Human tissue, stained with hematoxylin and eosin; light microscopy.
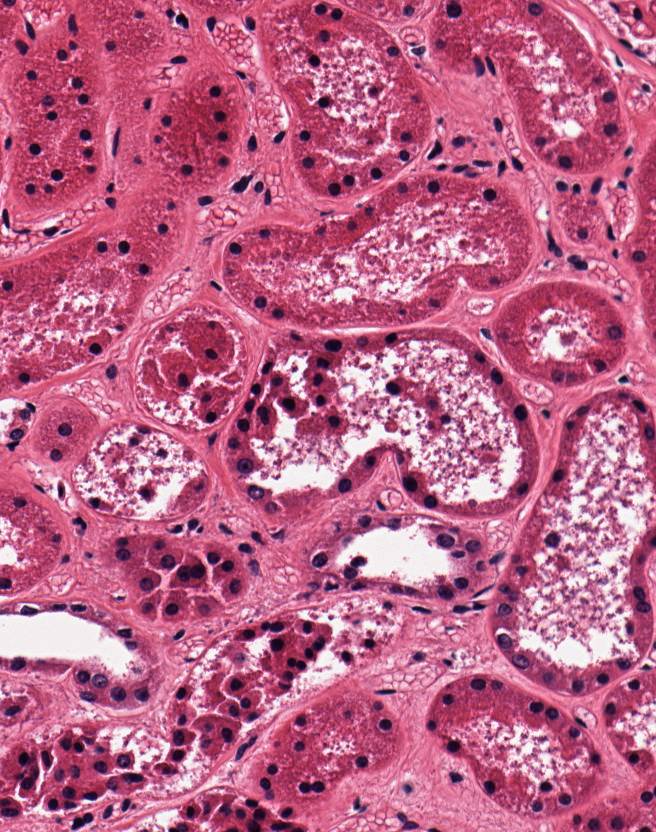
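Renal cortex: closely packed tubules in cross and oblique section fill the field; notice no glomerulus. A single layer of cuboidal to low columnar cells lines them, with abundant, granular, deeply eosinophilic cytoplasm. Many lumens hold loose, finely granular pink material with small dark specks.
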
